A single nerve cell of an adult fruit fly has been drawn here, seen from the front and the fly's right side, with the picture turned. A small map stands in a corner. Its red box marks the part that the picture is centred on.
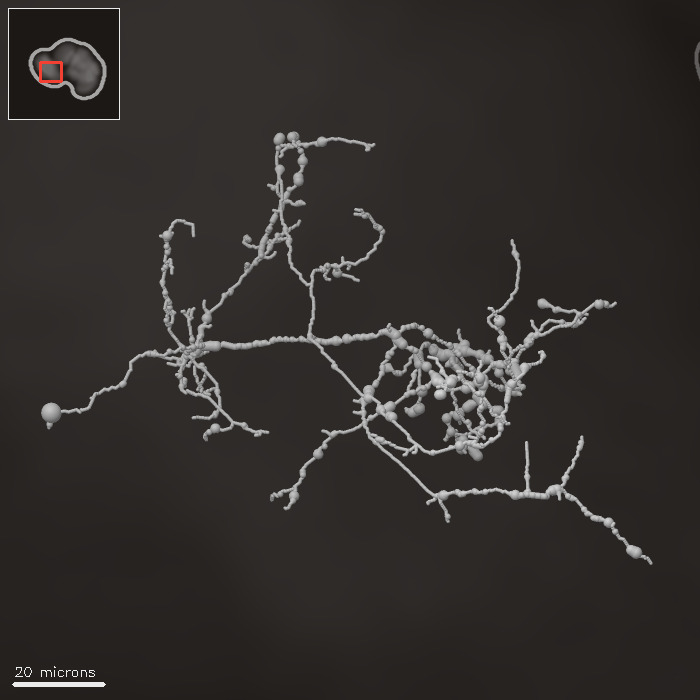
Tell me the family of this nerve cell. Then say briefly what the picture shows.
Its family is hemilineage 06B. Its broad class is nerve-cord intrinsic neuron. Its cell body lies on the left of the picture. From left to right in the picture it spans about 140 microns. The picture shows dozens of branch ends.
